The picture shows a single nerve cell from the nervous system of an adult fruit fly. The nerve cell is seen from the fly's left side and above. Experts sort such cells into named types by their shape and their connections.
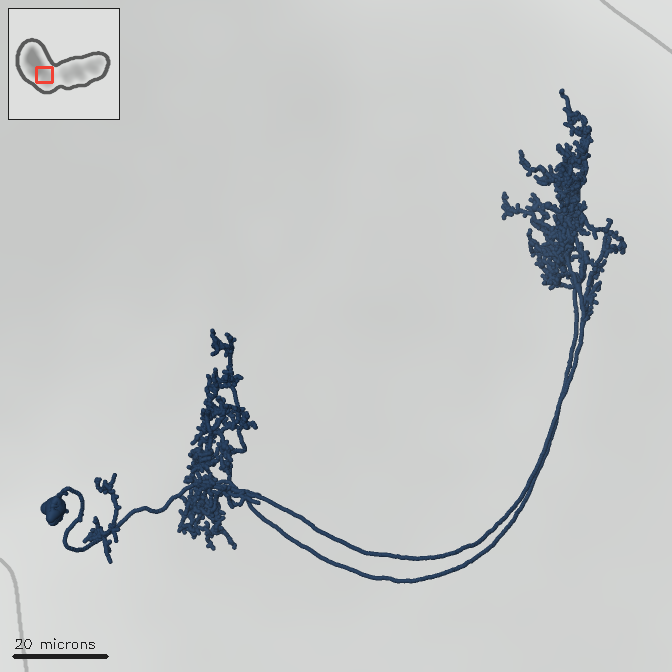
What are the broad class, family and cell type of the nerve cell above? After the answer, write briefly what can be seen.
This is an optic-lobe intrinsic neuron. The family is TmY. It is of cell type TmY19a. From left to right in the picture it spans about 130 microns. Dozens of branch ends can be seen.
